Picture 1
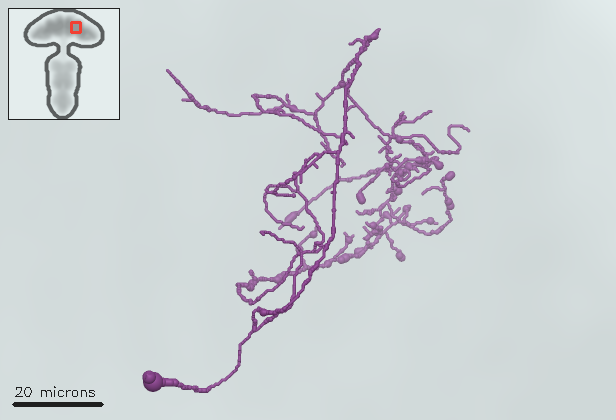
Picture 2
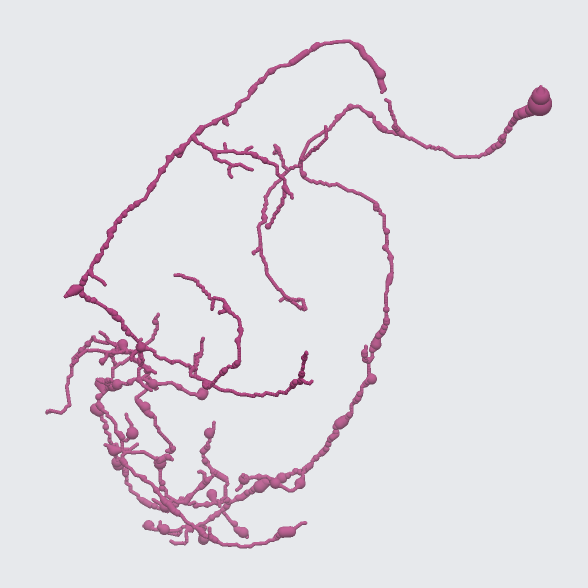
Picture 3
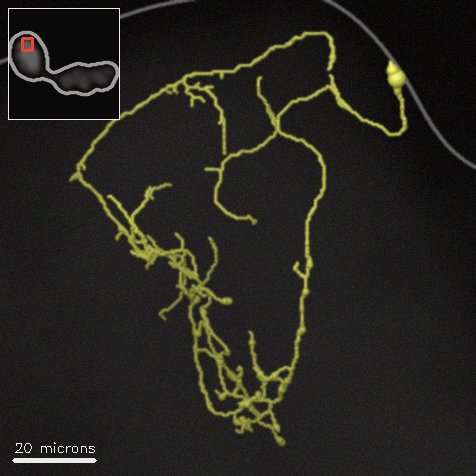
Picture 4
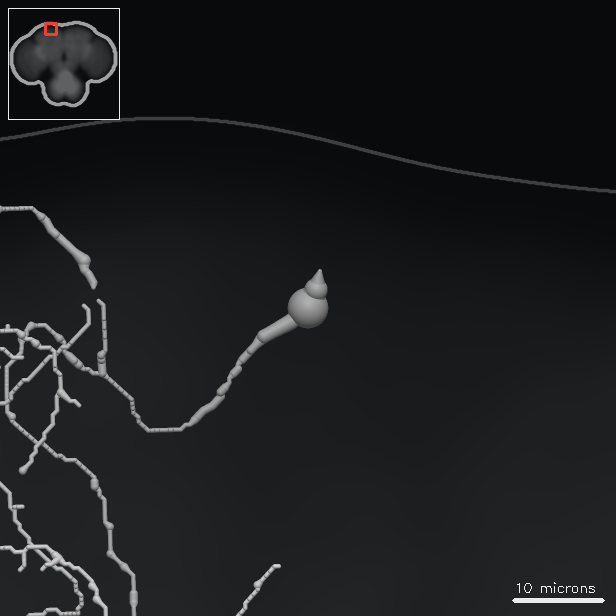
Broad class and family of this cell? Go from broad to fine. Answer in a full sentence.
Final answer: A central-brain intrinsic neuron of hemilineage SLPpm1.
